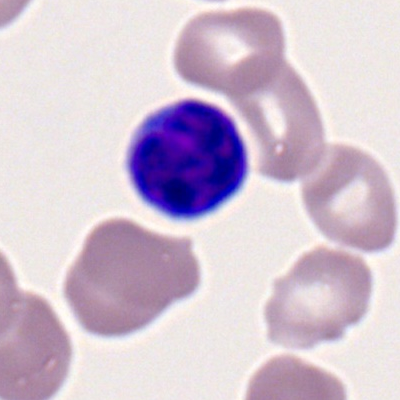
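Lymphocyte from a stained human blood smear, the cell in the middle. The outline is round and smooth, and only a very thin rim of cytoplasm is visible. The chromatin is dark purple and coarsely clumped. No granules are seen in the cytoplasm.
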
